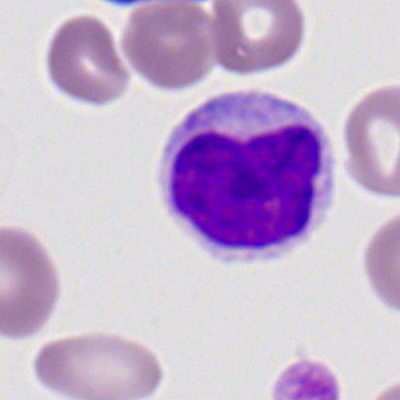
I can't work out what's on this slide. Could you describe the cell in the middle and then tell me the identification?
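Its outline is round and smooth. The nucleus fills most of the cell and has a shallow notch in its upper edge. No vacuoles are present in the cytoplasm. This is a lymphocyte.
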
